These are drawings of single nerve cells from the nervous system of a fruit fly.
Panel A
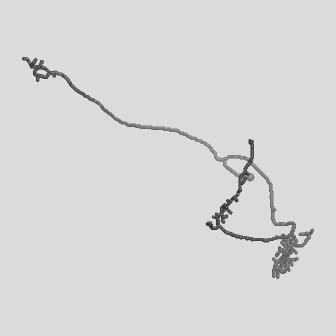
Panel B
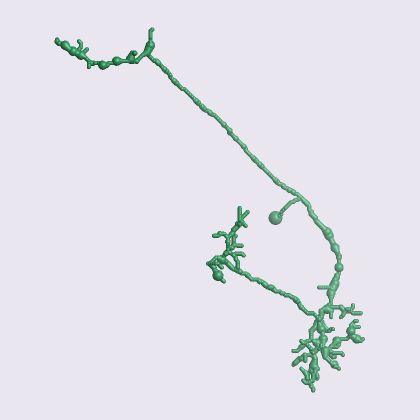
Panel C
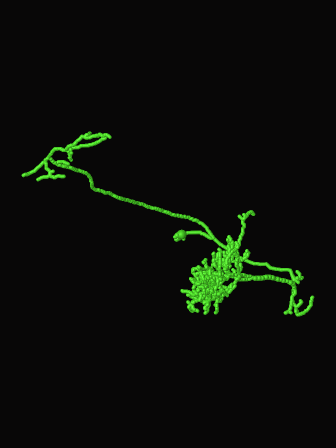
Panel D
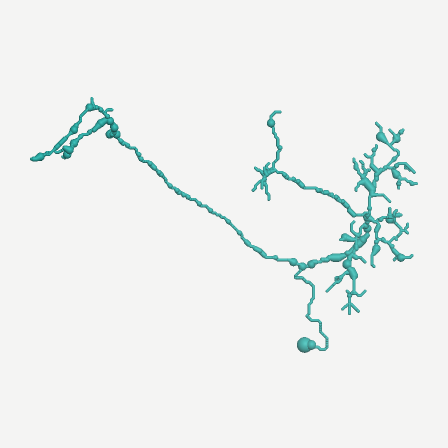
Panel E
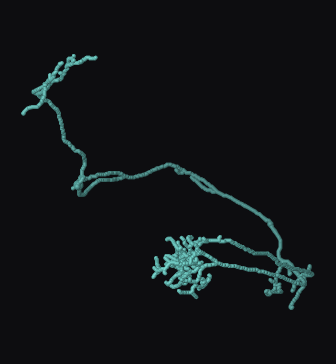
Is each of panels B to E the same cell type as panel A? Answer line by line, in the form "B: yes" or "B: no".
B: yes
C: no
D: yes
E: no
